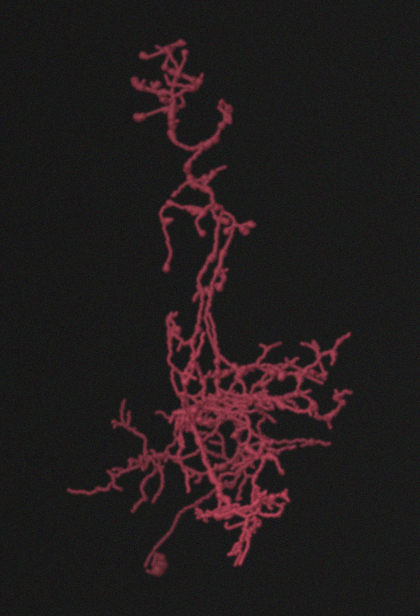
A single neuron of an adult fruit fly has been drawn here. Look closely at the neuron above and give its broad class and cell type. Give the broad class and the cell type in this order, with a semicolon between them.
central-brain intrinsic neuron; PS139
